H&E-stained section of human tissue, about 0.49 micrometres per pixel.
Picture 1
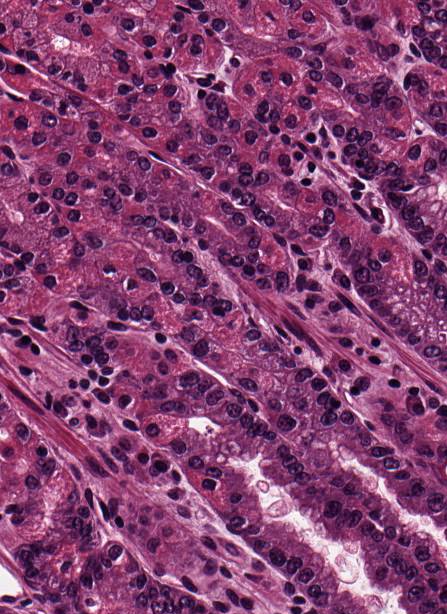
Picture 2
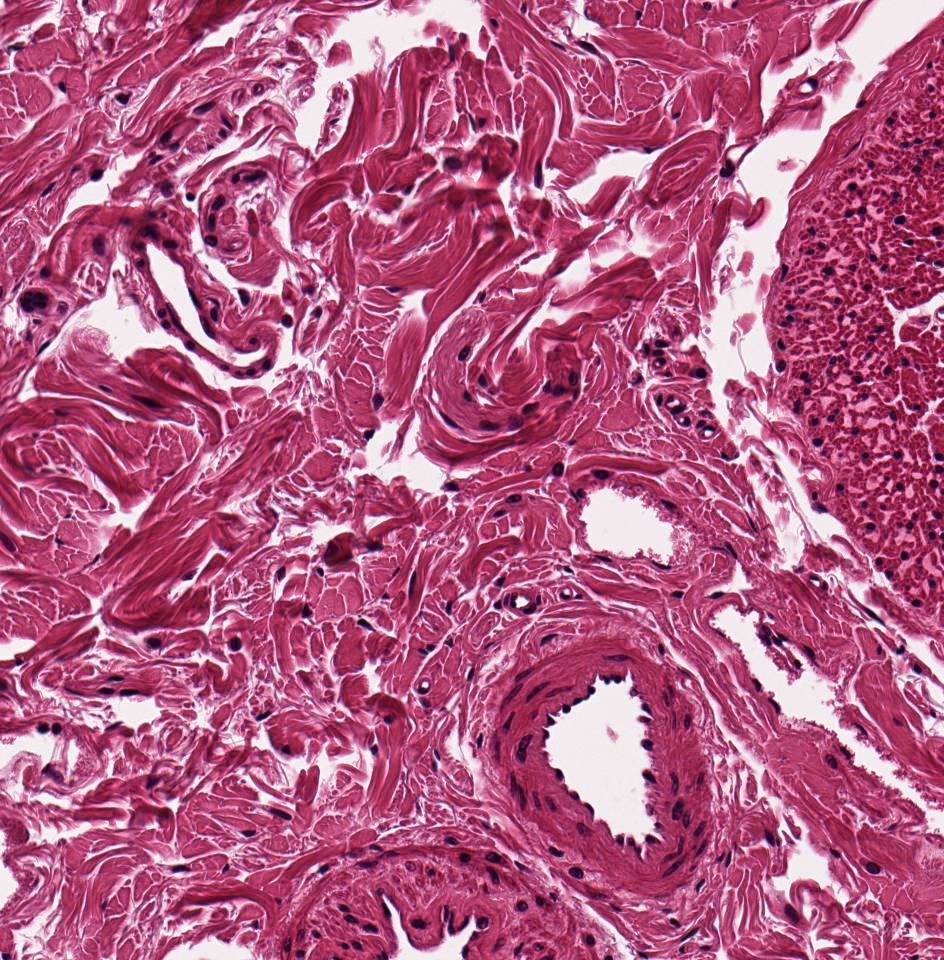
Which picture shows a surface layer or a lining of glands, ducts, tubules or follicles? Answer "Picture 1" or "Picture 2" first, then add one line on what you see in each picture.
Picture 1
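In picture 1: Elongated cords of epithelial cells run diagonally across the field from upper left to lower right.
In picture 2: No epithelial lining and no fat cells are seen anywhere in the field.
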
